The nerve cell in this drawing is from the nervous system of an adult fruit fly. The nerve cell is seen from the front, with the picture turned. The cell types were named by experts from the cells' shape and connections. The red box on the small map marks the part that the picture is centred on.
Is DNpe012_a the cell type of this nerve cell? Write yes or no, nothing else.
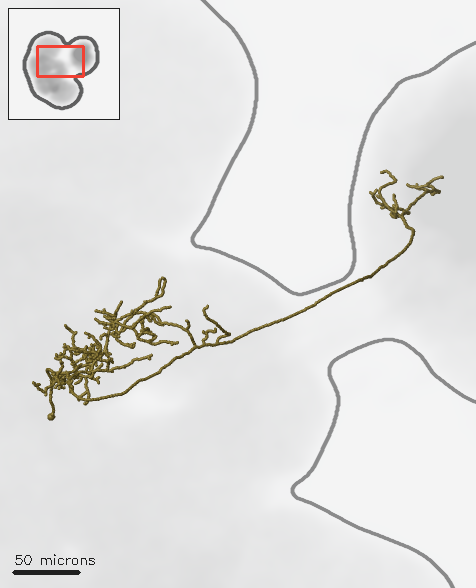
no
